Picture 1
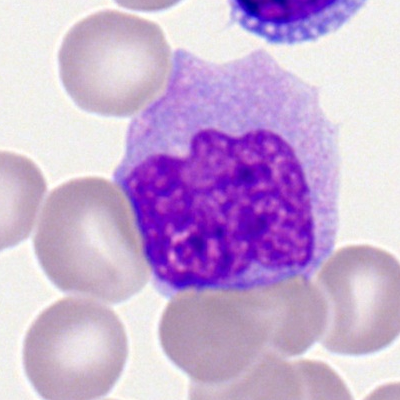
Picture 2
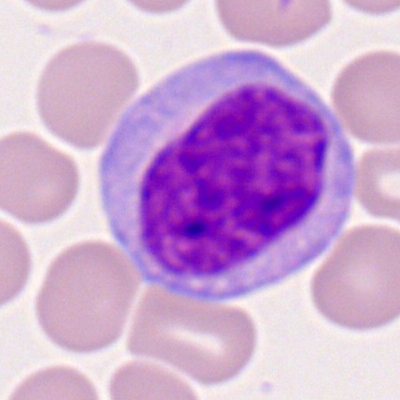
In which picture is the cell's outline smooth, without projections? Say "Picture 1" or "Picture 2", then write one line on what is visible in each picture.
Picture 2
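Picture 1: The cell outline is irregular, with angular points along its upper right edge.
Picture 2: The cell has a smooth, rounded outline.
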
